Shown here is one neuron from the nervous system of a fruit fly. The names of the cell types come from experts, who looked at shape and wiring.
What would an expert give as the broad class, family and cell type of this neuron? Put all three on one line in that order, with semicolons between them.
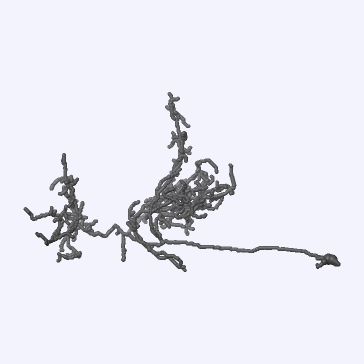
central-brain intrinsic neuron; hemilineage TRdl_a; PRW011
